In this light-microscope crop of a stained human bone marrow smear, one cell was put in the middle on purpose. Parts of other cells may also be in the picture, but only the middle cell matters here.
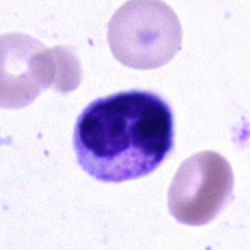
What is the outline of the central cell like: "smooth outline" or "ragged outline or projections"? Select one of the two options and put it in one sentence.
Neither ragged parts nor projections, blebs or tags mark the edge of the cell.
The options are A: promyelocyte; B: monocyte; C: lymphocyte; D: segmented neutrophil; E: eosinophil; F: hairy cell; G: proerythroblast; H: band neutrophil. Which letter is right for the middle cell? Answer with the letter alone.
D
